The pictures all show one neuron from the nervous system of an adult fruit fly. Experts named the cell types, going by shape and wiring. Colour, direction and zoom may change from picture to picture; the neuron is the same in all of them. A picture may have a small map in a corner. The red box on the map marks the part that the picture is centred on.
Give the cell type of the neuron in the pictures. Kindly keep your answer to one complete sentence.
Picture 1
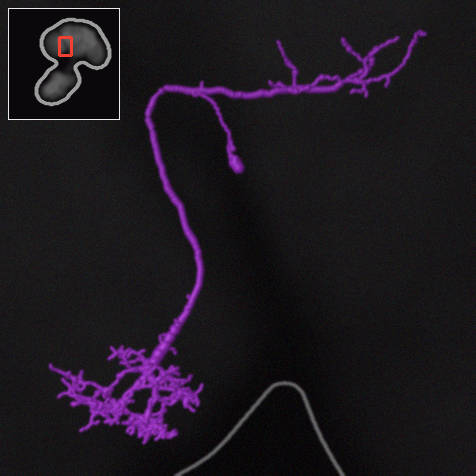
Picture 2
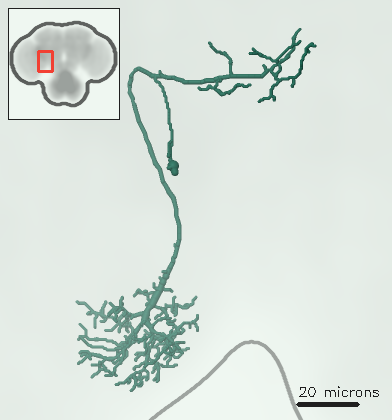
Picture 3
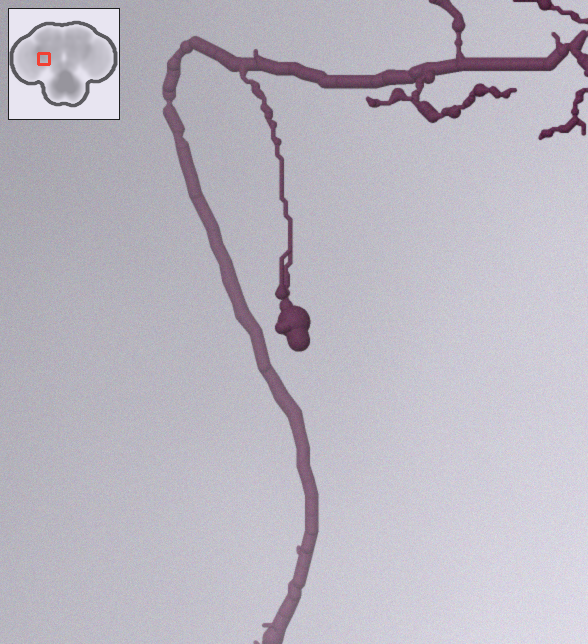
The cell type to which this neuron belongs is LC4.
